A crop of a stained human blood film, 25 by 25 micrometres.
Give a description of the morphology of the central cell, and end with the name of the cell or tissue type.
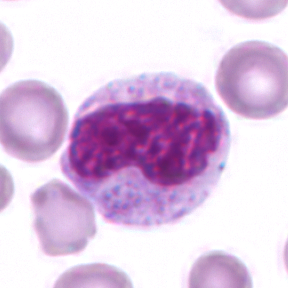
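Outline roughly round and smooth. Nucleus indented along its lower edge, kidney-like in shape. Cytoplasm more abundant below the nucleus than above it; no clear vacuoles. Metamyelocyte.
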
